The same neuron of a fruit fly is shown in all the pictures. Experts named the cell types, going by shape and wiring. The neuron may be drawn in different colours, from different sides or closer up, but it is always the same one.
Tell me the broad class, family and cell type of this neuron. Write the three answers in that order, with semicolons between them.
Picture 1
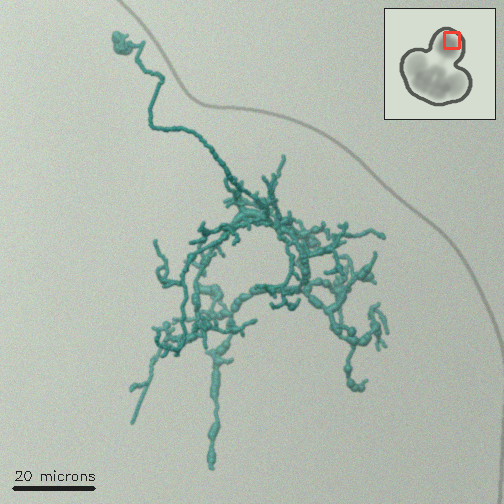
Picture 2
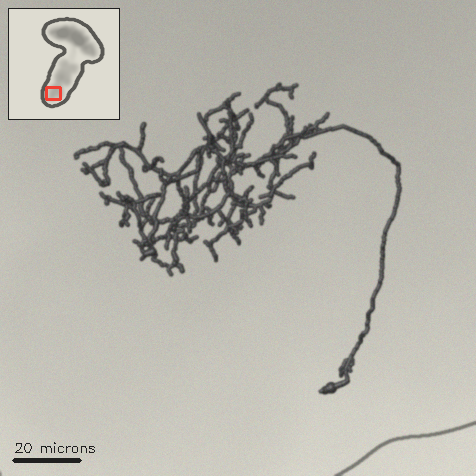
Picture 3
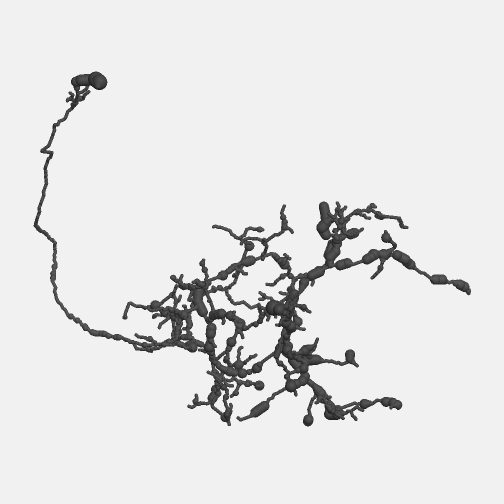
nerve-cord intrinsic neuron; hemilineage 13B; IN13B062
